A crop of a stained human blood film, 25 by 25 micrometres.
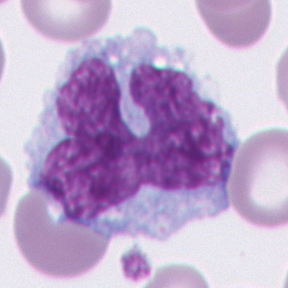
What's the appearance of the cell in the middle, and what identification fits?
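The outline of the cell is irregular, its edge frayed and ruffled. A narrow cleft enters the nucleus from the top, and the nucleus fills most of the cell. Cytoplasm forms its widest band below the nucleus. The cell is a monocyte.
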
